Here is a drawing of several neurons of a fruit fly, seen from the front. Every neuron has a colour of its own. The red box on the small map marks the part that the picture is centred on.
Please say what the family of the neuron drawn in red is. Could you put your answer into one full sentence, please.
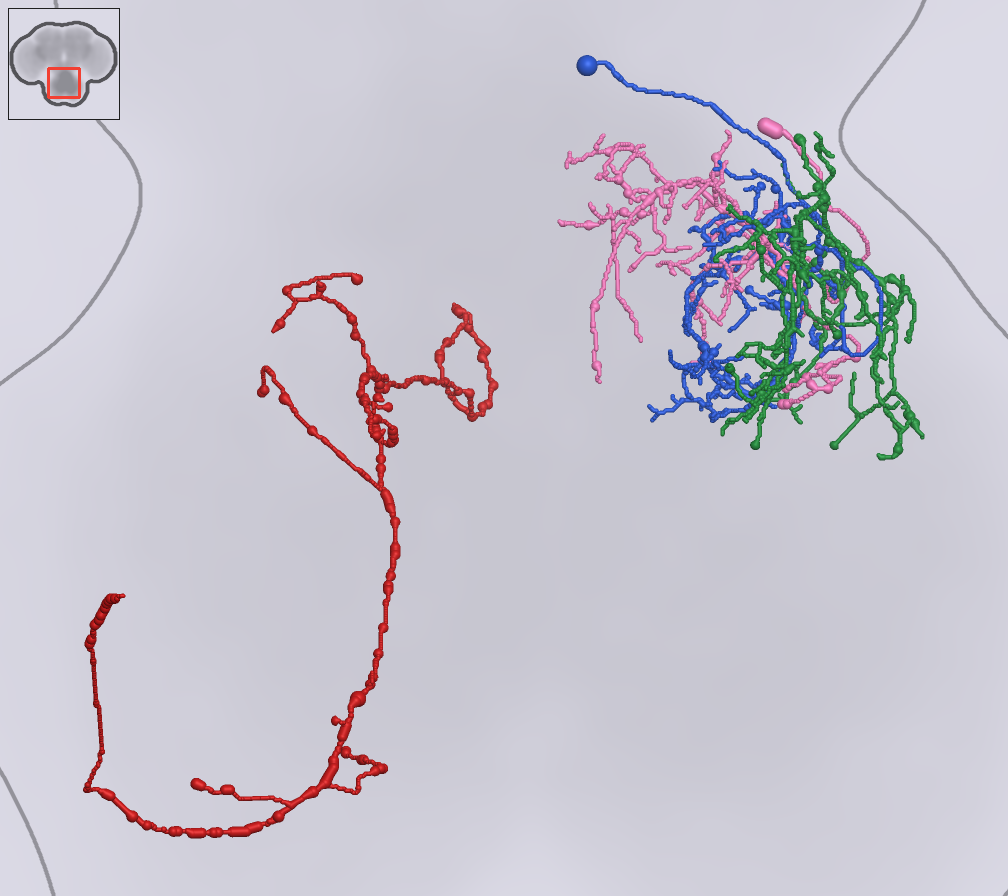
The neuron takes class mechanosensory proprioceptive as its family.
